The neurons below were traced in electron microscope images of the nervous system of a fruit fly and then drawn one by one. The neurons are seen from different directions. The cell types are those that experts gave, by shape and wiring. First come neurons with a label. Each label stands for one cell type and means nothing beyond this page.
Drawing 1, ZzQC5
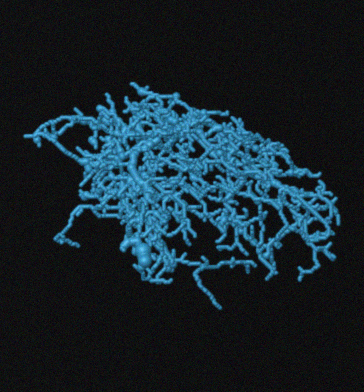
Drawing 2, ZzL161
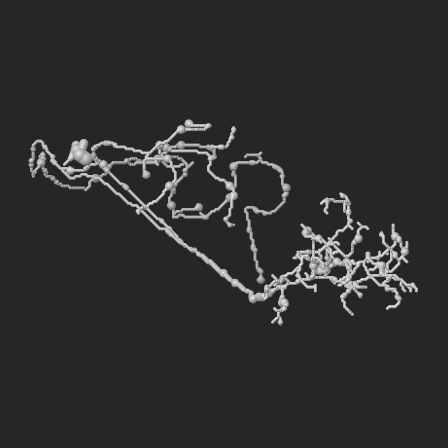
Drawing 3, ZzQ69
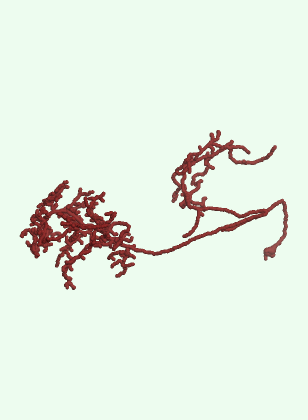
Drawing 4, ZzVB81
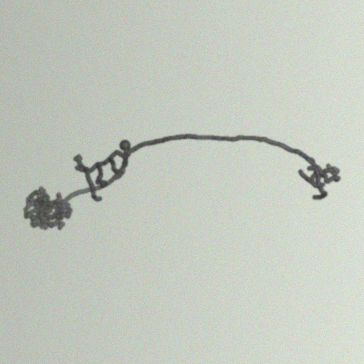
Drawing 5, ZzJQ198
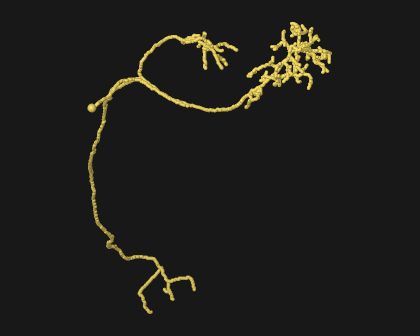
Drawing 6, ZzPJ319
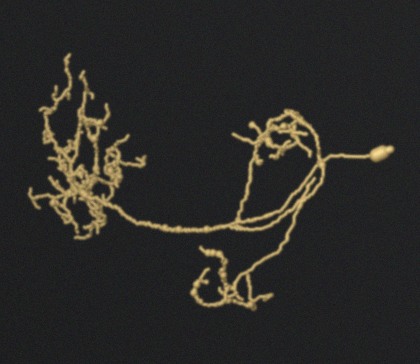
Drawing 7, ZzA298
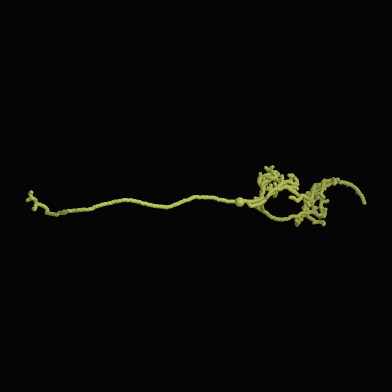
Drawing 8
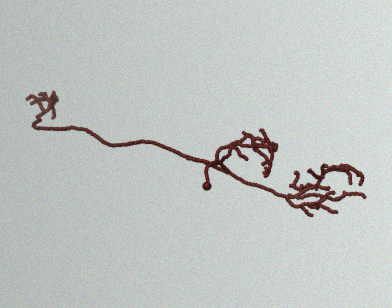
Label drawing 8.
ZzA298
